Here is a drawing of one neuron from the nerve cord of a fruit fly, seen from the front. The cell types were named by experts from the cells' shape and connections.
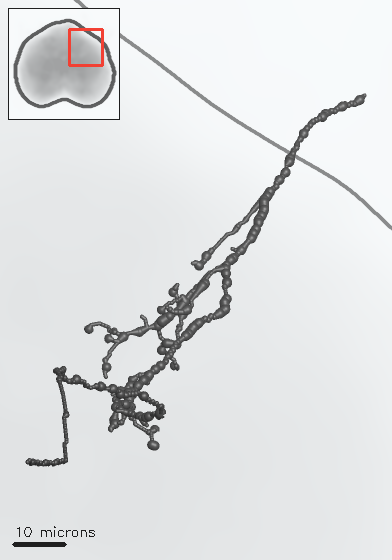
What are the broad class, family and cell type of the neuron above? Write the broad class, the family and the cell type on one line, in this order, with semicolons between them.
sensory neuron ascending to the brain; class mechanosensory proprioceptive; SApp08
